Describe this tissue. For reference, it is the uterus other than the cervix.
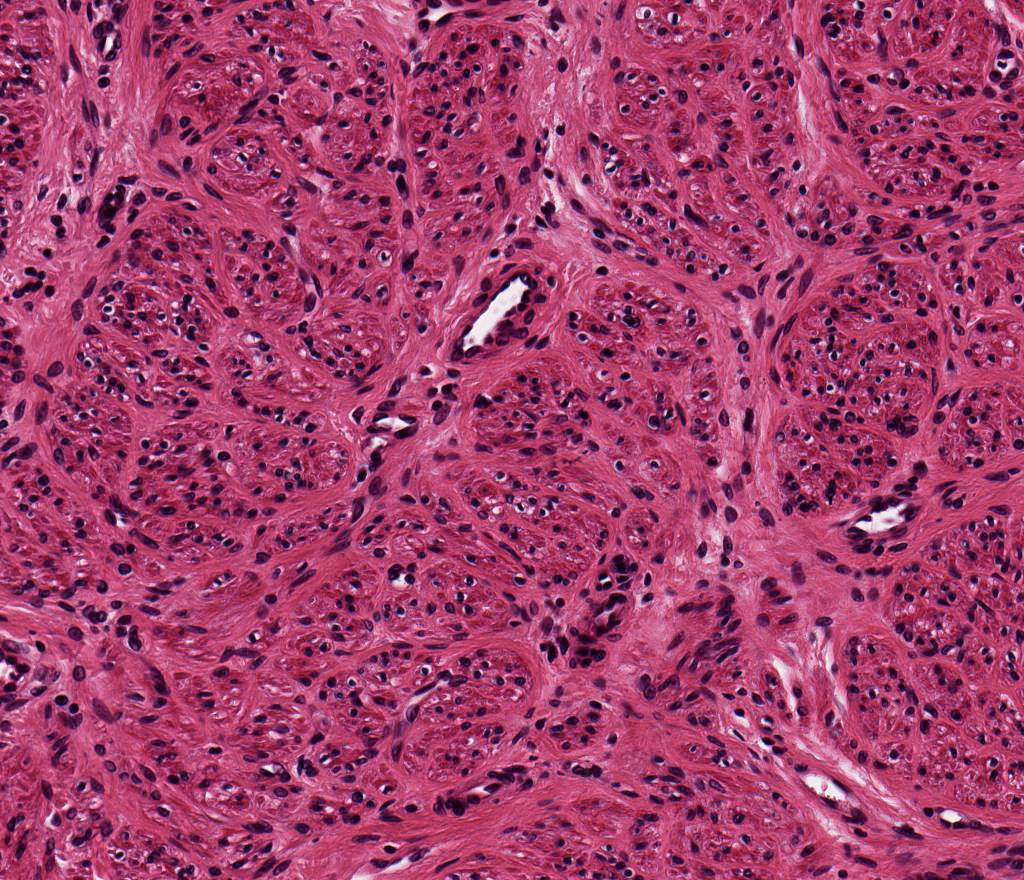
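Within the rounded bundles, the nuclei are seen as small round dots. The bands separating the bundles contain spindle cells aligned along the length of each band, with elongated nuclei. Two small thin-walled vessels with empty, slit-like lumina lie in these bands, one just above the centre and one at the right. The field contains no fat cells.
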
